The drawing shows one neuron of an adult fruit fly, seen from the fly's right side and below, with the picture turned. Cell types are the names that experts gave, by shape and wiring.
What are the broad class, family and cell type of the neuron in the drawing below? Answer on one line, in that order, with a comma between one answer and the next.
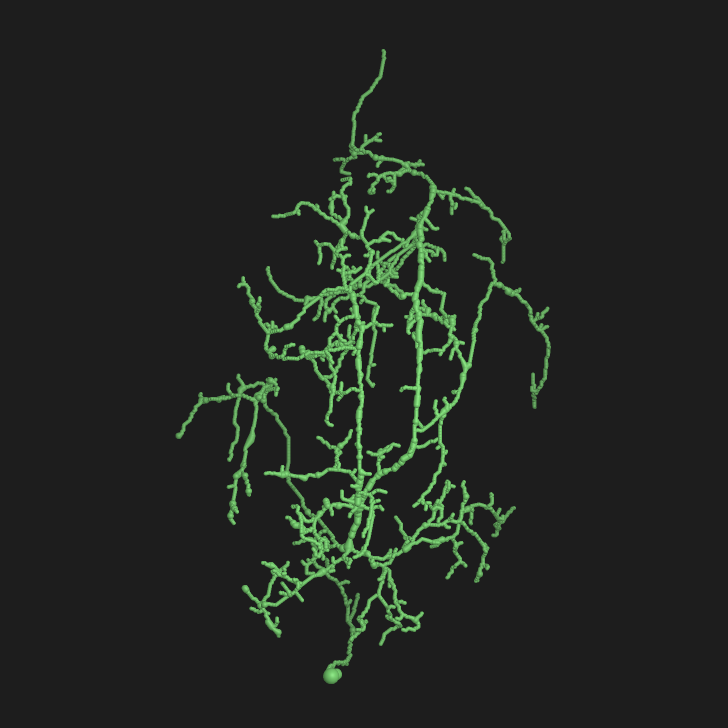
nerve-cord intrinsic neuron, hemilineage 04B, IN04B031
